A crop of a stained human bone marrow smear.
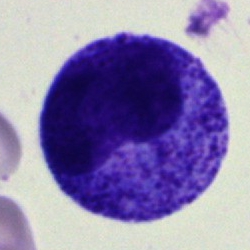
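Promyelocyte, centre of field: a round cell with a smooth outline. Its nucleus lies off-centre, displaced toward the upper left of the cell, and contains no visible nucleolus. The cytoplasm occupies mainly the lower right portion of the cell and is pale lilac-blue between the granules.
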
